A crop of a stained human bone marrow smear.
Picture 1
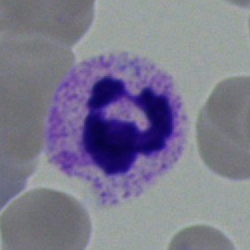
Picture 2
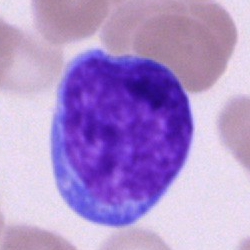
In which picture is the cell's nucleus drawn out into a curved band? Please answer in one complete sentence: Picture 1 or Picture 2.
Picture 1 contains the cell with a nucleus curved into a band and no separate lobes.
